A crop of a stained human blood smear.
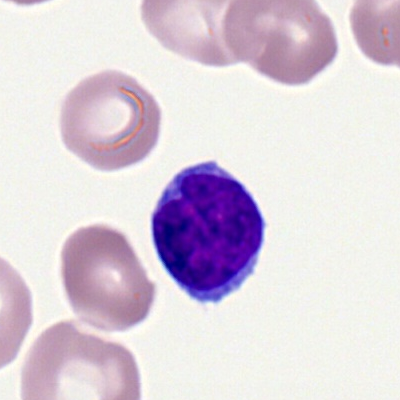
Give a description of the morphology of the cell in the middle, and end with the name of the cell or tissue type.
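Let me see: the outline is roughly round. The nucleus takes up almost the whole cell, and I can't make out any nucleoli in it. Around it, the cytoplasm is only a very thin rim. This is a lymphocyte.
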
